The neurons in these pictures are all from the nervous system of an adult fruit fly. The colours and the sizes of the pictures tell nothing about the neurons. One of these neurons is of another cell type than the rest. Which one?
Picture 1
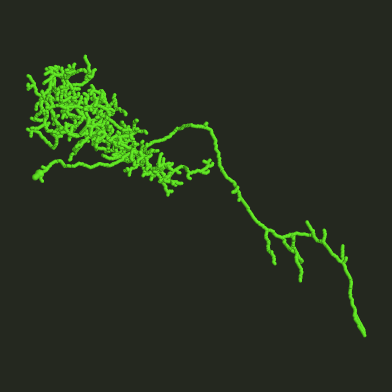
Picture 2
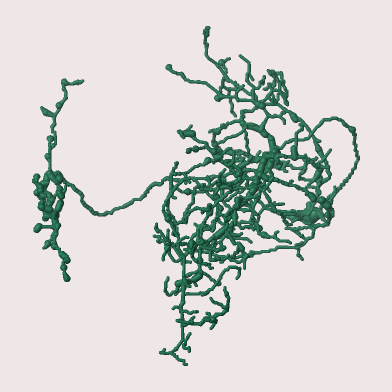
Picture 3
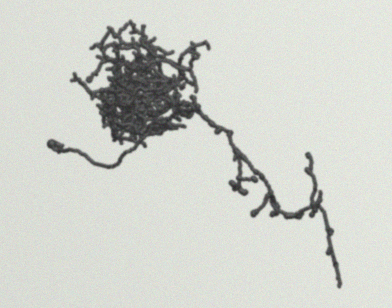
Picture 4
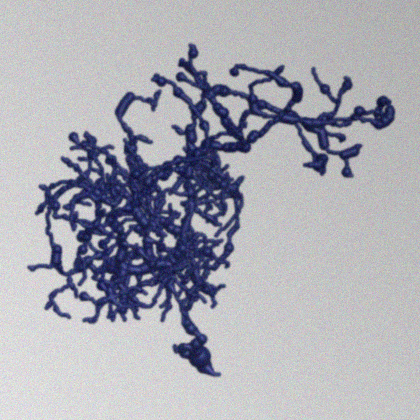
4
